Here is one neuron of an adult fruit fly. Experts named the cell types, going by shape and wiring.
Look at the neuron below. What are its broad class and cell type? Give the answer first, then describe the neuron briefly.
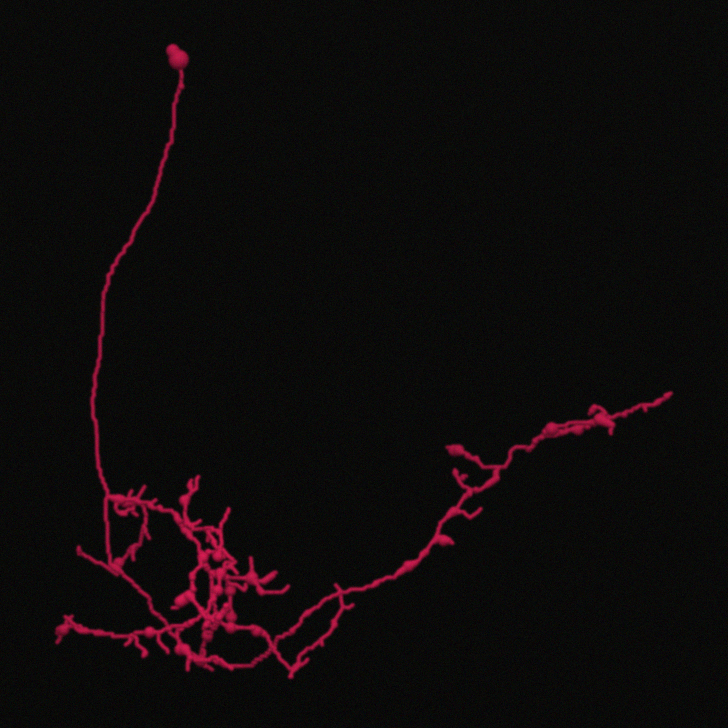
Its broad class is central-brain intrinsic neuron. The cell type is CB1374. The cell body can be seen at the upper left of the picture. Dozens of branch ends can be seen.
